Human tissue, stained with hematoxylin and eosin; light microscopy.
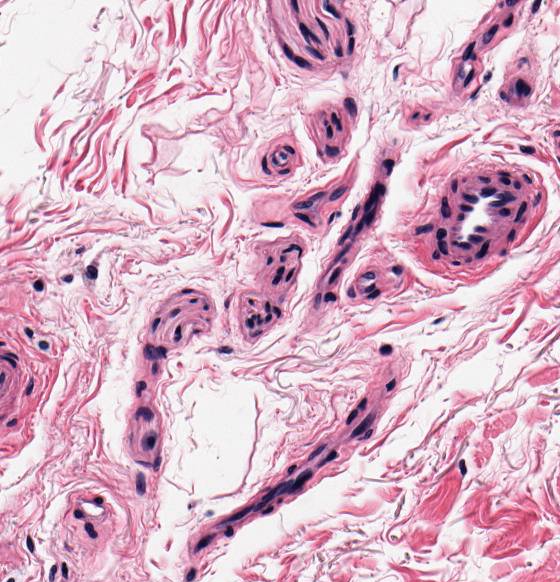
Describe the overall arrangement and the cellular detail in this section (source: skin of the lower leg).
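First, the overall pattern: loose connective tissue with no epithelial surface, scattered with many small vessel-like profiles cut at different angles. Second, the stroma: wavy, loosely arranged pink collagen fibres with clear spaces between them. Third, the elongated profiles: dark, spindle-shaped nuclei lie along them, parallel to their length. Last, the stroma between profiles holds few single nuclei.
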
